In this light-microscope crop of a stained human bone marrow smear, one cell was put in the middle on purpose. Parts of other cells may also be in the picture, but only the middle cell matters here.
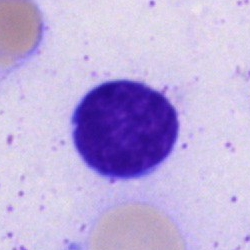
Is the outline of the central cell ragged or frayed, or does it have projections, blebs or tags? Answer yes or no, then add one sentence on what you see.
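No. The cell's outline is round and smooth.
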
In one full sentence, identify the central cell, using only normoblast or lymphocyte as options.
What the crop centres on is a lymphocyte.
